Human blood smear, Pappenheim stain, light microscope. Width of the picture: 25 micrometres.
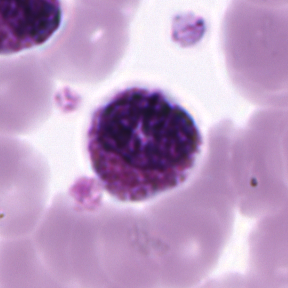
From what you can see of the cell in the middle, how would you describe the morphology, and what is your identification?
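First, the outline is round and smooth. Second, no wide band of pale blue cytoplasm surrounds the nucleus. Third, no vacuoles are visible, and fourth, the surface carries no hair-like projections. The cell is an eosinophil.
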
